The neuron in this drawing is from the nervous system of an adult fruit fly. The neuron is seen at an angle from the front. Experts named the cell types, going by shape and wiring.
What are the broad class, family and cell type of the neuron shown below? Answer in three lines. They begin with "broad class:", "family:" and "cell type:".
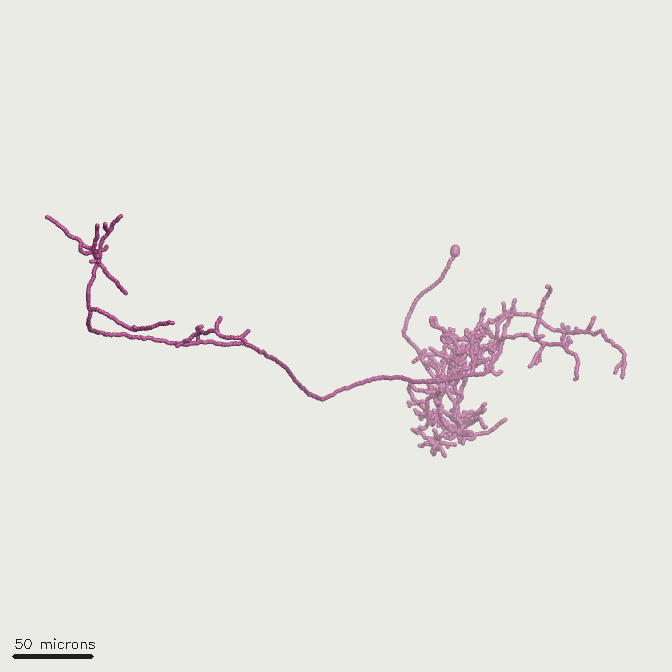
broad class: ascending neuron
family: hemilineage 01B
cell type: AN01B005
